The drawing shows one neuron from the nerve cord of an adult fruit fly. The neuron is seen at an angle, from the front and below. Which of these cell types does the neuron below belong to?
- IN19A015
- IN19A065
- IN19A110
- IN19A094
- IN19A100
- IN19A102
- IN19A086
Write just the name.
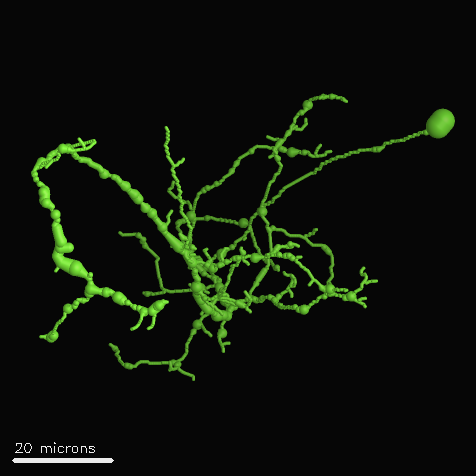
IN19A086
